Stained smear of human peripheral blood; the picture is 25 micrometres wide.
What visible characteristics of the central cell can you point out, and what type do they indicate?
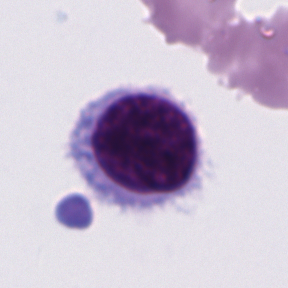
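Pale blue cytoplasm without distinct granules forms a rim around a nucleus that fills most of the cell, and this rim is widest on the left side. Its outer edge is ragged, with fine hair-like projections. Answer: hairy cell.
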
